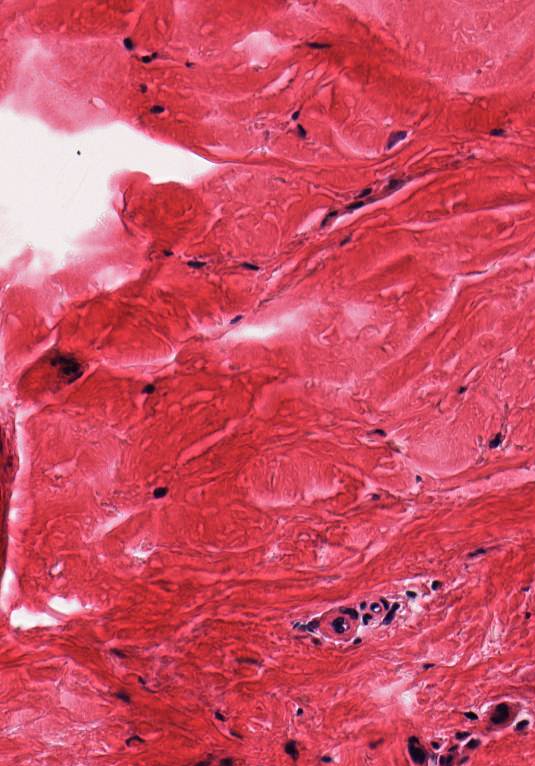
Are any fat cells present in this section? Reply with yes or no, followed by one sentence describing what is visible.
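No. No adipocytes are present anywhere in the field.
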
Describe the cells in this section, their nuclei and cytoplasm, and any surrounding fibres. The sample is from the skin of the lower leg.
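Field almost entirely dense, deeply eosinophilic collagenous tissue. Cells sparse: small dark elongated nuclei, scattered singly between collagen bundles. Lower right: small cluster of cells with rounded nuclei between the bundles. No epithelium seen.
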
